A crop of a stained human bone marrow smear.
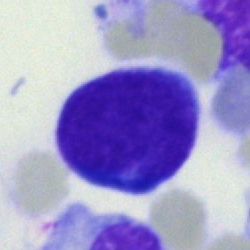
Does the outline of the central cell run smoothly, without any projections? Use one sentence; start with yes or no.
Yes, it is a smooth edge that the cell has.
